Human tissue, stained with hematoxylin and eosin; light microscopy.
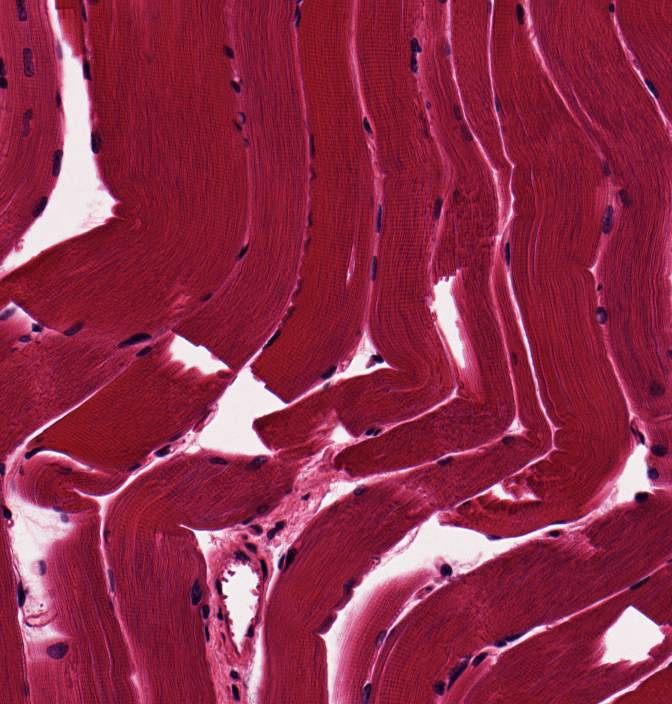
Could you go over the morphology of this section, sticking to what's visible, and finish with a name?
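Long, parallel muscle fibres cut lengthwise fill the field, running mainly from top to bottom. Across the middle, many fibres bend sharply in a zigzag. Fine transverse cross-striations are visible along the fibres. Their elongated dark nuclei lie at the fibre edges, not in the centres. This section is skeletal muscle.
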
